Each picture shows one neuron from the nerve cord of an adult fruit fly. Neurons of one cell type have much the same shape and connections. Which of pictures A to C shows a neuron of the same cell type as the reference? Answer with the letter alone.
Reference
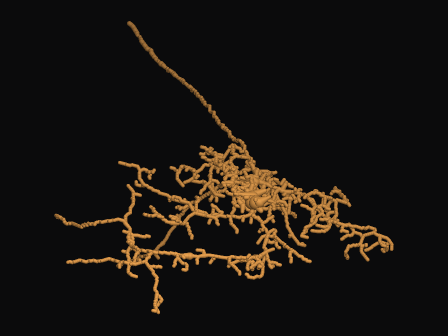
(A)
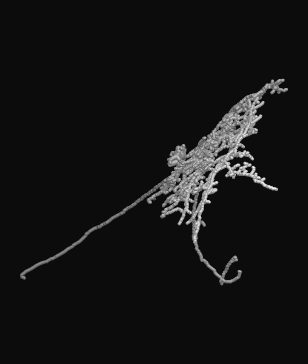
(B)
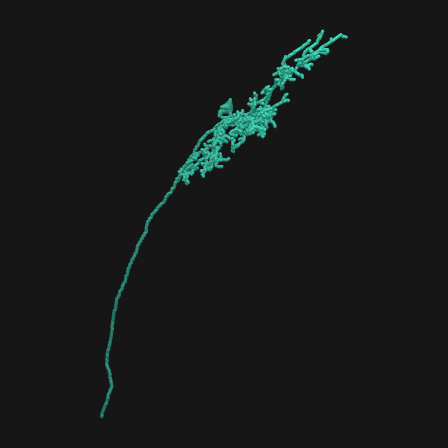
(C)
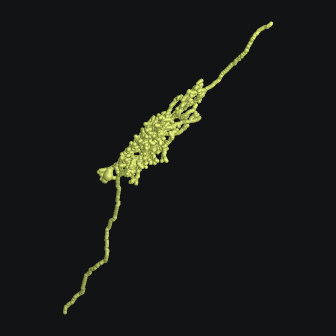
A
